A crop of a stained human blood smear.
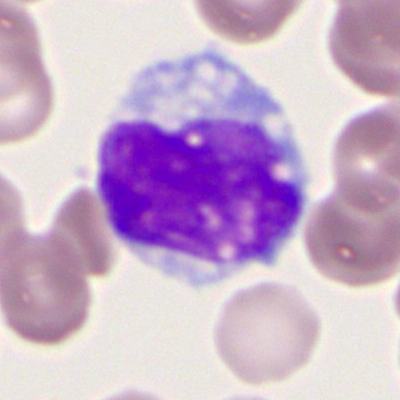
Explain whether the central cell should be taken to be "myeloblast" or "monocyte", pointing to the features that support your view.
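Monocyte. Most cytoplasm sits above the nucleus, only a thin rim below. That upper cytoplasm holds many small pale clear spots. Nucleus broad, wider than tall. Chromatin deep purple, lighter patches through it.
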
